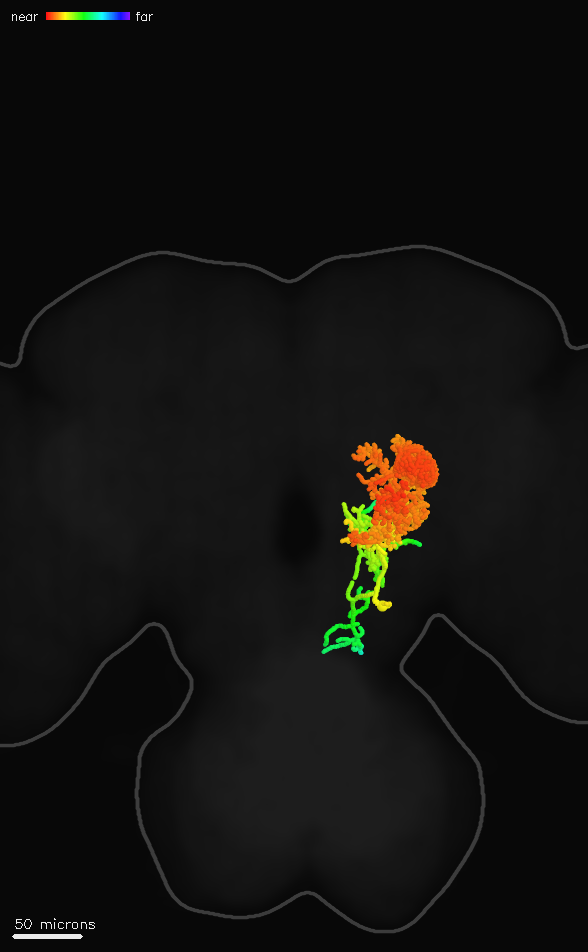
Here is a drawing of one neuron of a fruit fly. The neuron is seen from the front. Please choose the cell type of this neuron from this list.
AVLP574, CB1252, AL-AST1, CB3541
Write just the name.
AL-AST1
